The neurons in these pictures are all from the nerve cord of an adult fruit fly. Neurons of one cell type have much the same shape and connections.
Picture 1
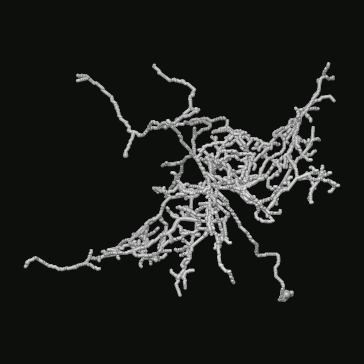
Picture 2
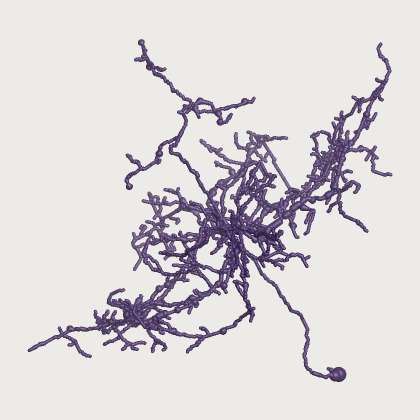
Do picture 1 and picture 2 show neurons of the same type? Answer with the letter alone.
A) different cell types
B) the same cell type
B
